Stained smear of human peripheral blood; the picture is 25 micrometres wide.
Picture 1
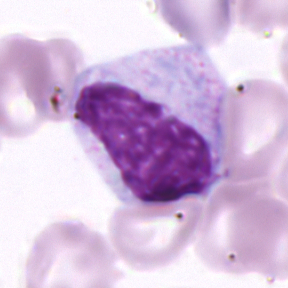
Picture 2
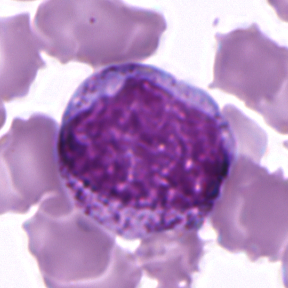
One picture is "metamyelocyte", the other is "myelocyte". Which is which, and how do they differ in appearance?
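In picture 1 is a metamyelocyte; picture 2 holds a myelocyte. The myelocyte has a round outline, whereas the metamyelocyte is angular, its edges fairly straight where neighbouring red cells press against it. Red cells touch the metamyelocyte on several sides and the myelocyte on its left and right sides. The metamyelocyte nucleus measures about 14 by 8 micrometres, with dark purple chromatin condensed into coarse clumps and no visible nucleoli.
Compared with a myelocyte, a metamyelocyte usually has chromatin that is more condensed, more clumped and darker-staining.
No vacuoles appear in the metamyelocyte's cytoplasm, while the myelocyte's cytoplasm is pale lilac.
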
